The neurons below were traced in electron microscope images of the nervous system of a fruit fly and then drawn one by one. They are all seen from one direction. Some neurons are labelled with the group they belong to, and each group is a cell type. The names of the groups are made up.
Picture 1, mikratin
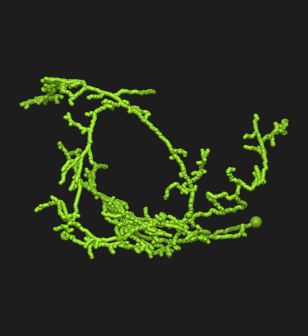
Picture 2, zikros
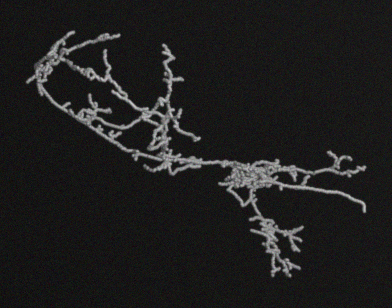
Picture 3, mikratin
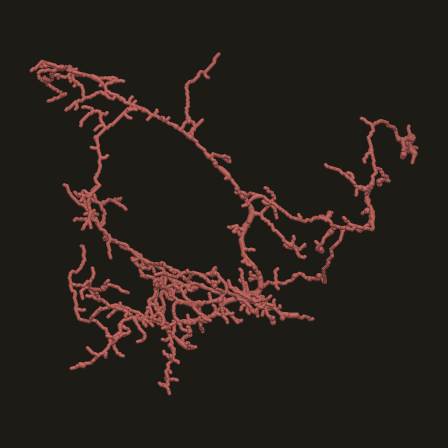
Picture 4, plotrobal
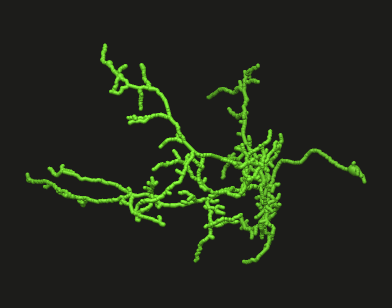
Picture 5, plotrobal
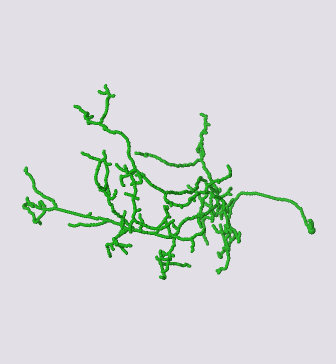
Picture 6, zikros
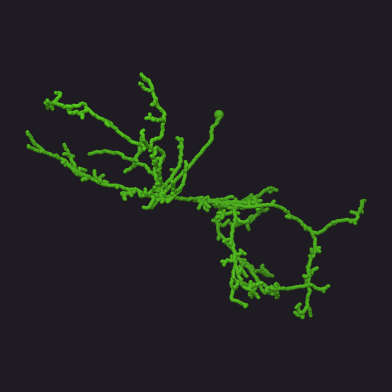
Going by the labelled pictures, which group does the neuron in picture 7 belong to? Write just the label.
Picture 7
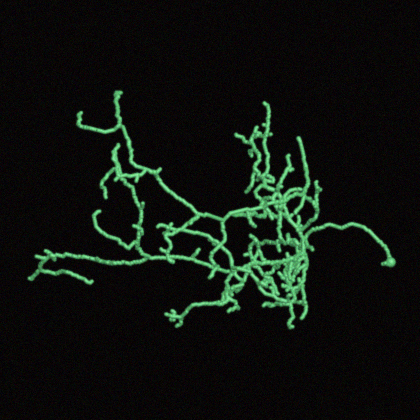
plotrobal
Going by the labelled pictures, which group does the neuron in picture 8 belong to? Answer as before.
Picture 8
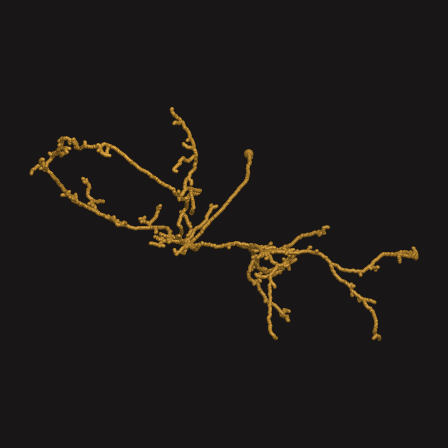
zikros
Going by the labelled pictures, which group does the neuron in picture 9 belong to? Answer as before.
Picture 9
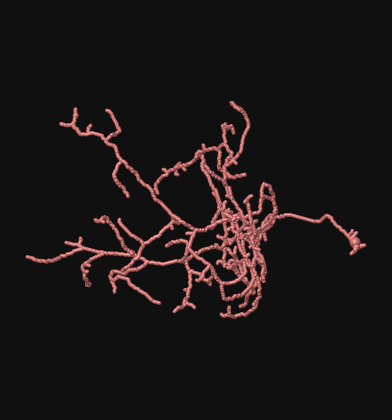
plotrobal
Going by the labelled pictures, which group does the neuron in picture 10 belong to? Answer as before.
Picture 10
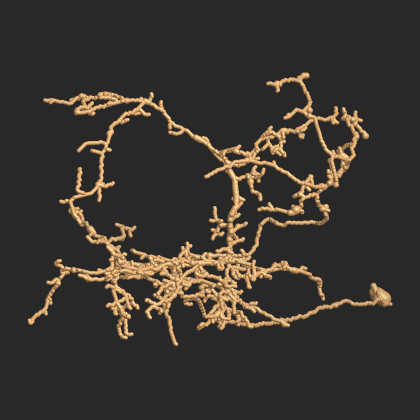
mikratin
